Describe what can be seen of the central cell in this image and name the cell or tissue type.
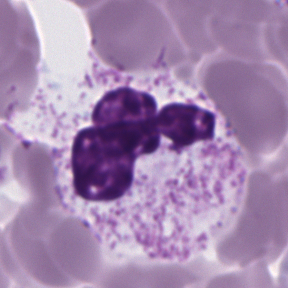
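Several lobes make up the nucleus, each joined to the next. Chromatin dark purple, coarsely clumped. Cytoplasm abundant, very pale, almost colourless. Many fine lilac granules fill the cytoplasm. Segmented neutrophil.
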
